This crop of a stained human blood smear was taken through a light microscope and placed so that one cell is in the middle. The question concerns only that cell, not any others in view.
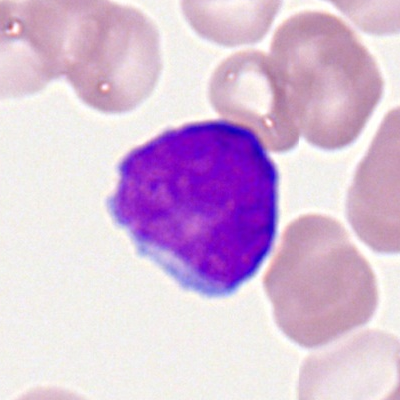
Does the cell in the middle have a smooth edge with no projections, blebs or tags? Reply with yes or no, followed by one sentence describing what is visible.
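No. The cell outline is roughly rounded, with a slightly ragged edge along the lower left.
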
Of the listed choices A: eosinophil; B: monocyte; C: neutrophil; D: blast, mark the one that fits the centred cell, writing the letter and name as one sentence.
The right choice is option D: the cell in the middle is a blast.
